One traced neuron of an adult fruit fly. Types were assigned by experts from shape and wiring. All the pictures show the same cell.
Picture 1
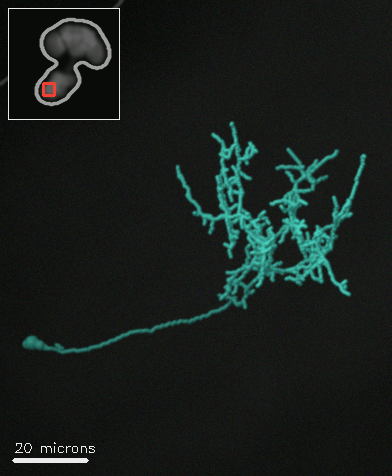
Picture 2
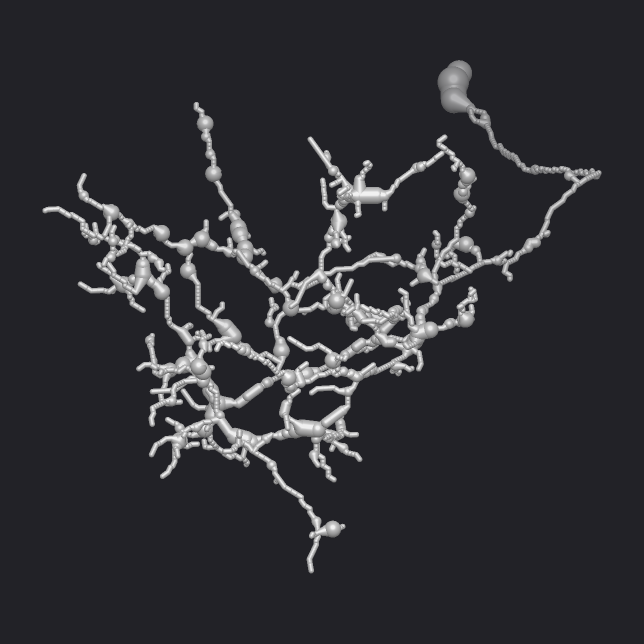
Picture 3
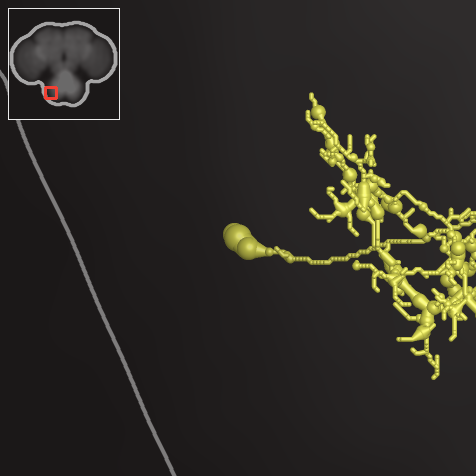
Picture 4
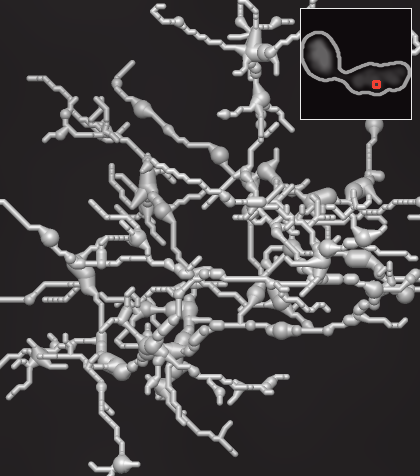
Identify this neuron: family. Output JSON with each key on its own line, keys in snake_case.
{
 "family": "hemilineage 20A.22A"
}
